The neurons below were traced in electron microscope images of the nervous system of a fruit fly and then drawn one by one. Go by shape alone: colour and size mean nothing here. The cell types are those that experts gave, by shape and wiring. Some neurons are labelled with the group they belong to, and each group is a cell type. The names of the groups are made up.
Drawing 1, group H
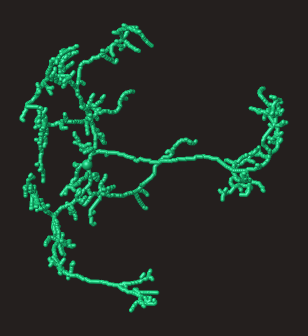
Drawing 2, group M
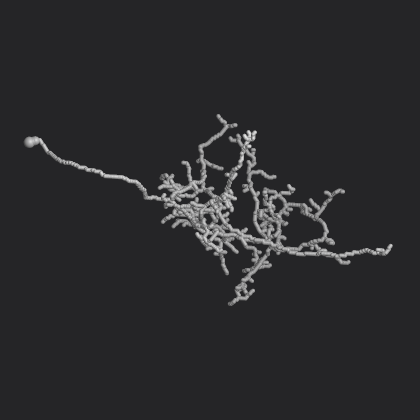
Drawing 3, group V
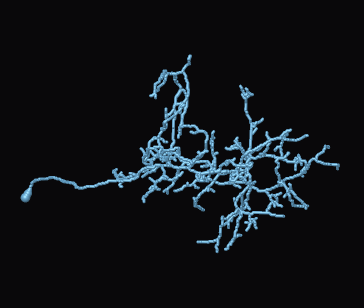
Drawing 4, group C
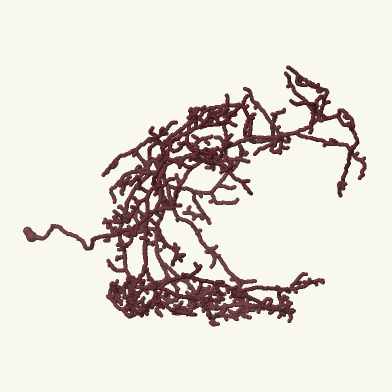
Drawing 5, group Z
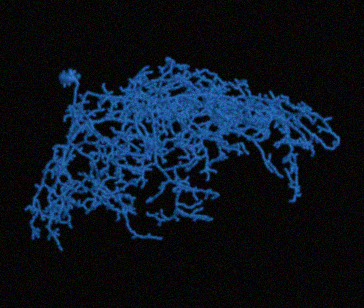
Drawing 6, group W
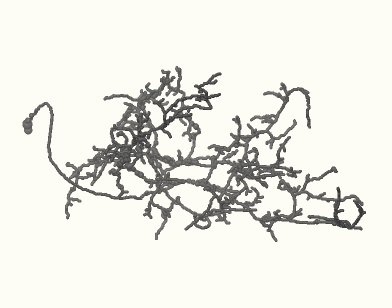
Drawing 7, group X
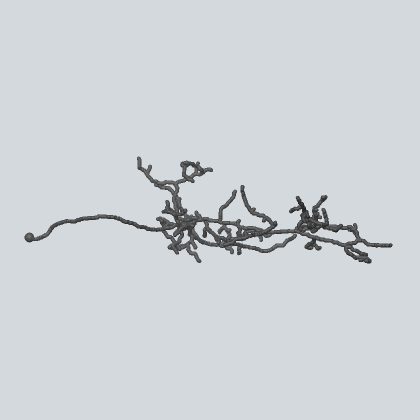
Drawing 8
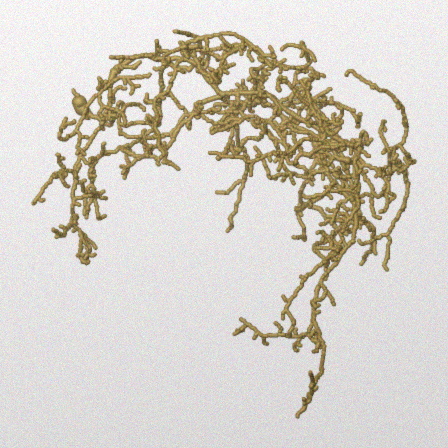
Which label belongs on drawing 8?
group Z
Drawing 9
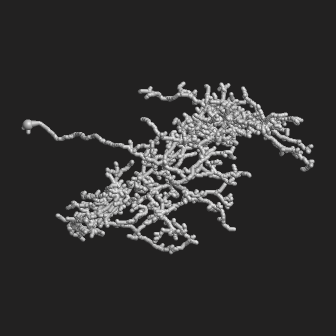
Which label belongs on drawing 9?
group H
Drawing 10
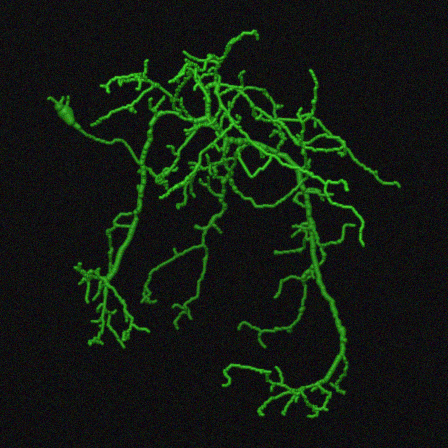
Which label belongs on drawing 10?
group C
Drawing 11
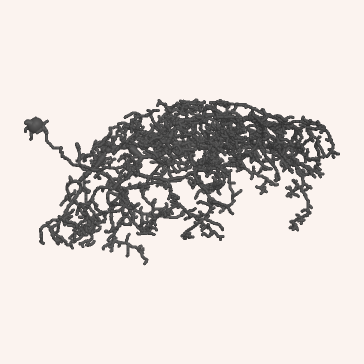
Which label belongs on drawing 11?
group Z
